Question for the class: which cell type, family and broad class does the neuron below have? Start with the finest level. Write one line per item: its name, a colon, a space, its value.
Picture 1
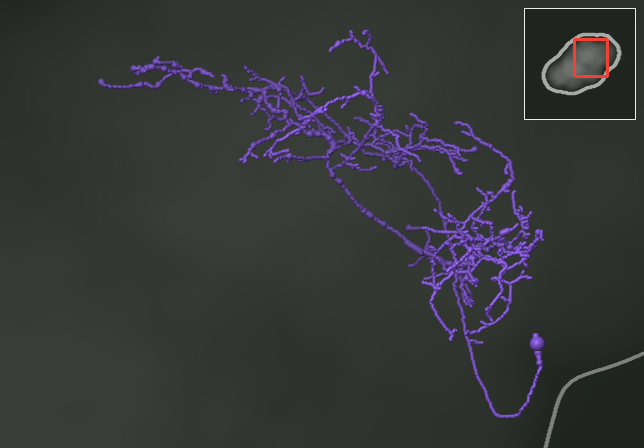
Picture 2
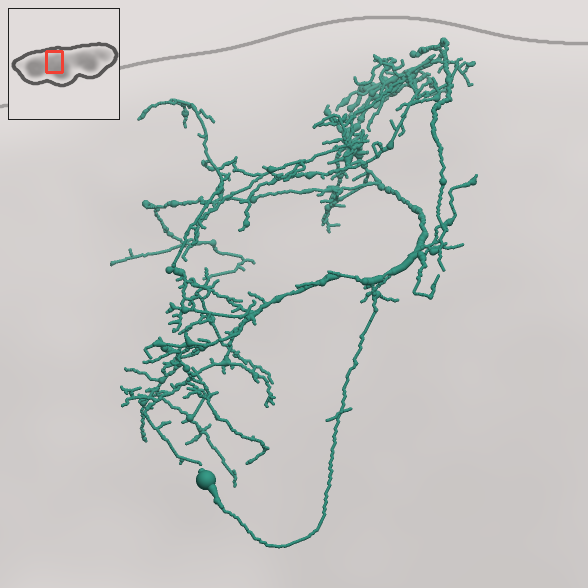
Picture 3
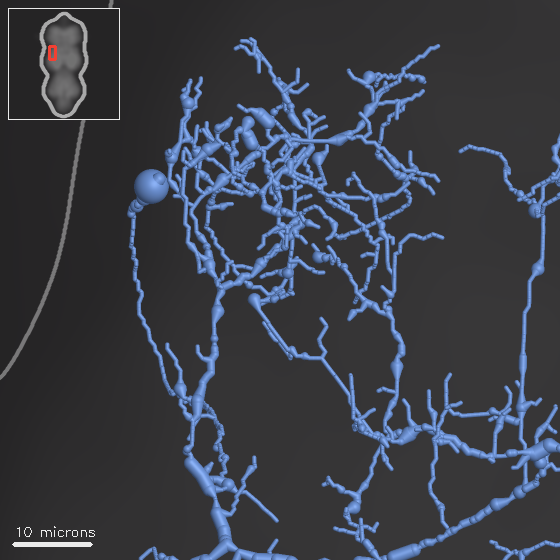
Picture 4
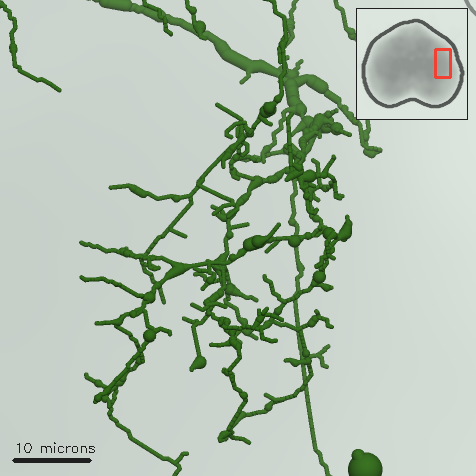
cell type: IN08A011
family: hemilineage 08A
broad class: nerve-cord intrinsic neuron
